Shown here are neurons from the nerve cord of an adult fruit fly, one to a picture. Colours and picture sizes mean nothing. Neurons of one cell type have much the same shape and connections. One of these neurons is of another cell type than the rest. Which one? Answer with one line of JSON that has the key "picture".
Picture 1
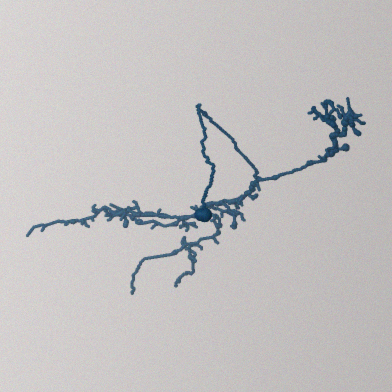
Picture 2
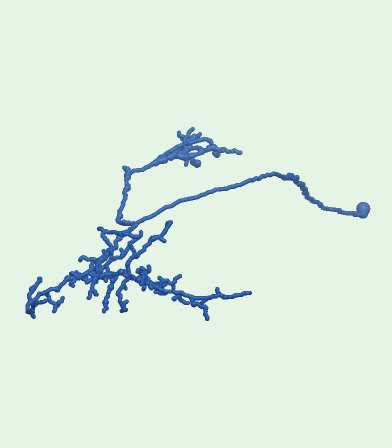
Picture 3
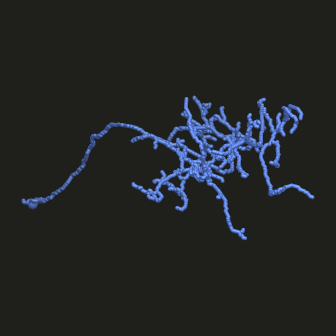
{"picture": 3}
